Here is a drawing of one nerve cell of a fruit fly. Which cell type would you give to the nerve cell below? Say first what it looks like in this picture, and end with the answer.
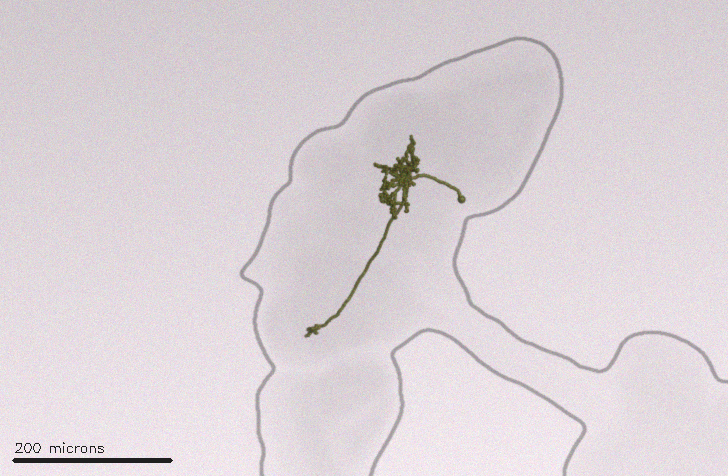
It lies in the brain. From top to bottom in the picture it spans about 250 microns. It is a central-brain intrinsic neuron. It is of cell type WED118.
